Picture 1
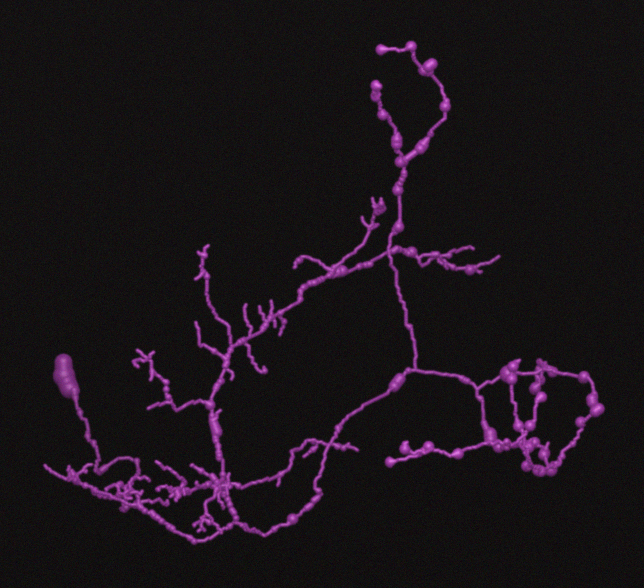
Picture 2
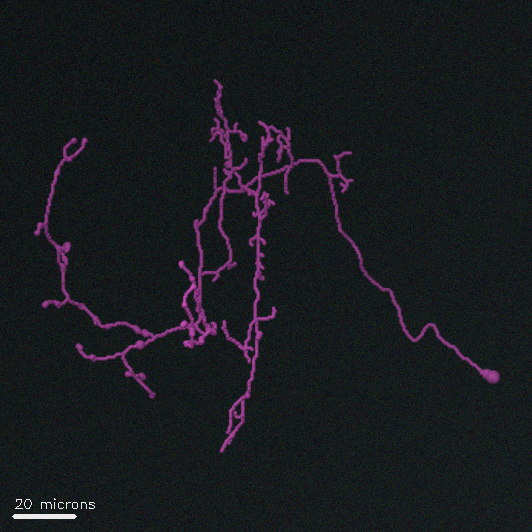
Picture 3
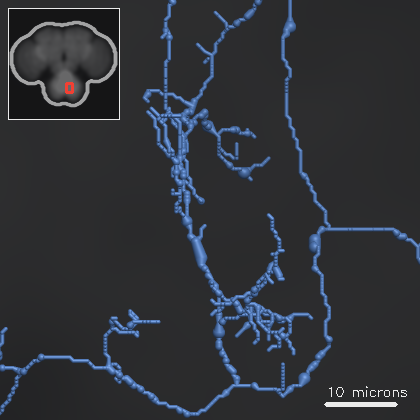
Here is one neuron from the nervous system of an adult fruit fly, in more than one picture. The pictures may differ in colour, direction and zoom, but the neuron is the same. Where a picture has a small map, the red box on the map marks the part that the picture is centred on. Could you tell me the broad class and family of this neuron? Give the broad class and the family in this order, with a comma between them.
nerve-cord intrinsic neuron, hemilineage 14A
